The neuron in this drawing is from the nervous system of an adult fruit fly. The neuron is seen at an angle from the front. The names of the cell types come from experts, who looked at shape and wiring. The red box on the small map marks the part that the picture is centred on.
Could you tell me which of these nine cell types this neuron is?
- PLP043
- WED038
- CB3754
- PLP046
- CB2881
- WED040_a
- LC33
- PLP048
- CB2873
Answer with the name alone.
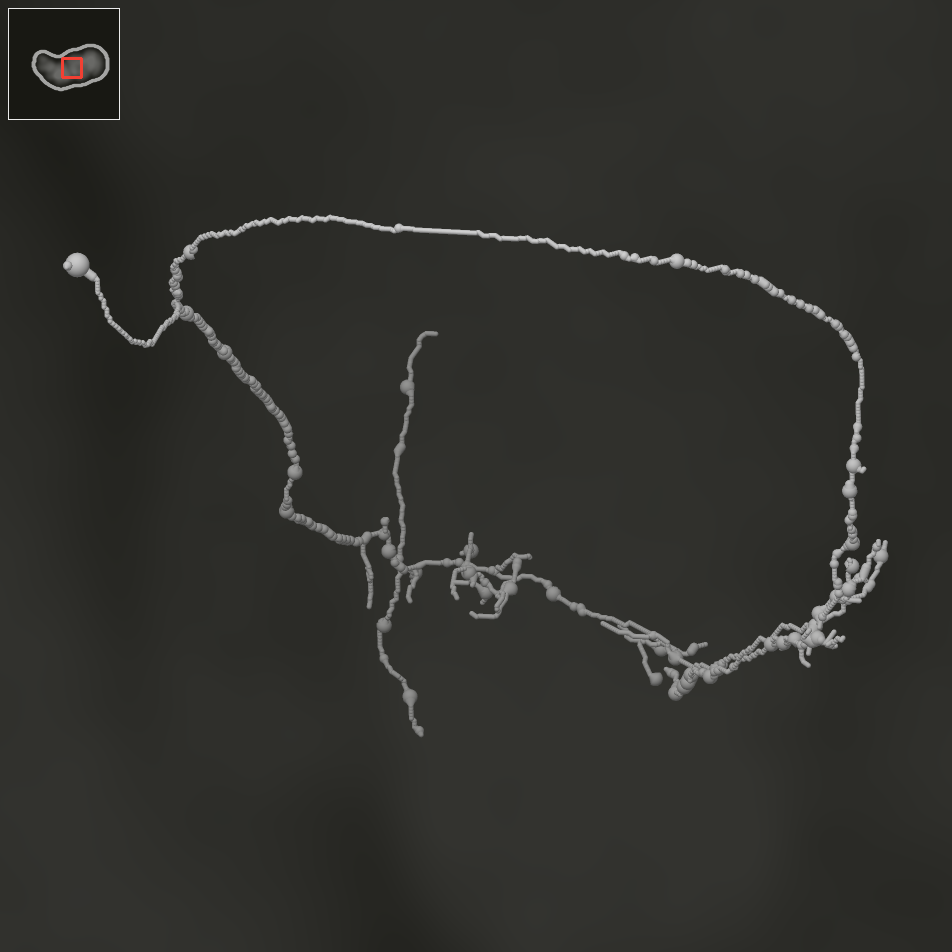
WED040_a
